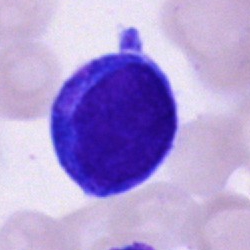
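Blast, the central cell in a stained human bone marrow smear. Its outline is smooth and rounded, slightly oval. The nucleus occupies nearly the entire cell, and no distinct nucleoli are visible within it. A single small knob-like projection protrudes from the top edge.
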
